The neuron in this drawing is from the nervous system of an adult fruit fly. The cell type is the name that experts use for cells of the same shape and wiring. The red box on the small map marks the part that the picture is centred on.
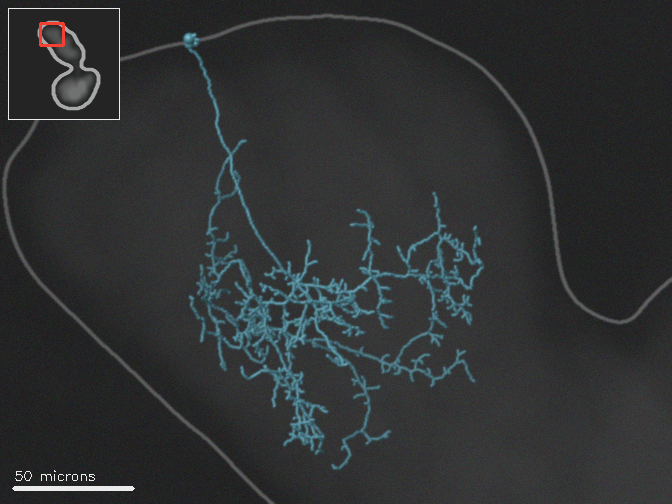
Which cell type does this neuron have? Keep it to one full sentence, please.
The neuron here is of the cell type IN03A055.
